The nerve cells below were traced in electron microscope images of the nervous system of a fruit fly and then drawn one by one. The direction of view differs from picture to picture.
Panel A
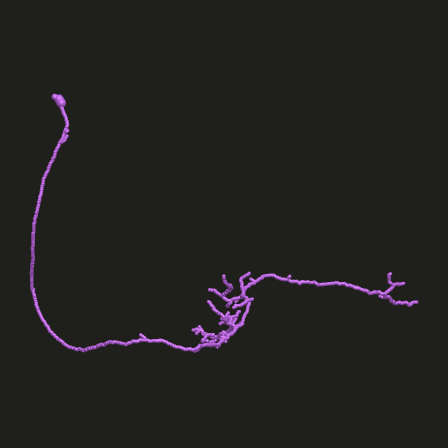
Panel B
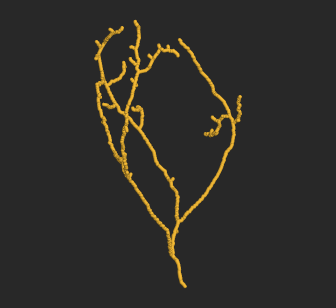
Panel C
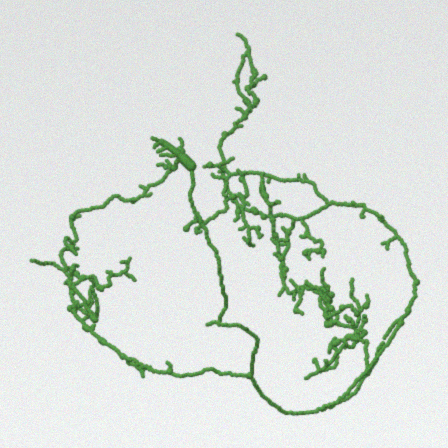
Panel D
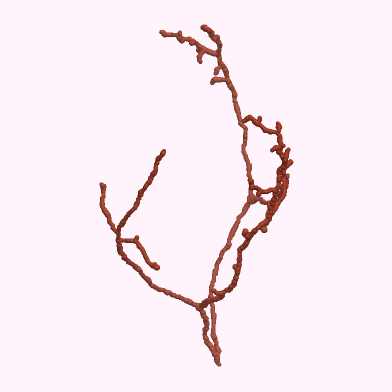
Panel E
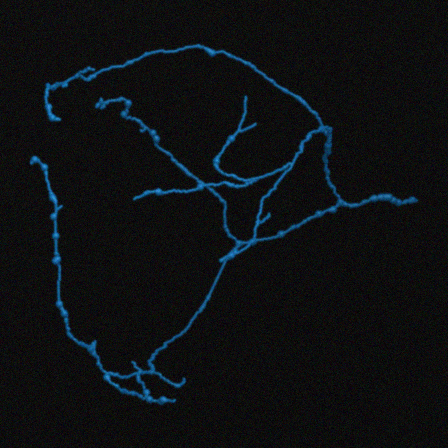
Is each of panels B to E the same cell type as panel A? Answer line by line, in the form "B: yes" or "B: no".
B: no
C: yes
D: no
E: no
